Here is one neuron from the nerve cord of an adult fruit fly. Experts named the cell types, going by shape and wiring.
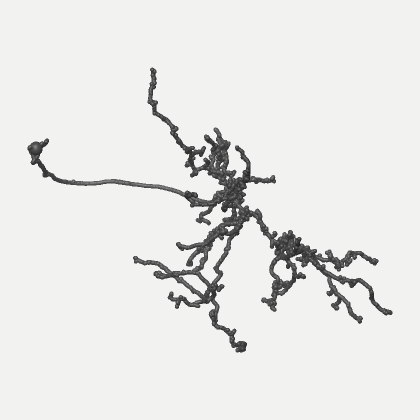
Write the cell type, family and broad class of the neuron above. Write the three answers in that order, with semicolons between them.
IN11A035; hemilineage 11A; nerve-cord intrinsic neuron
